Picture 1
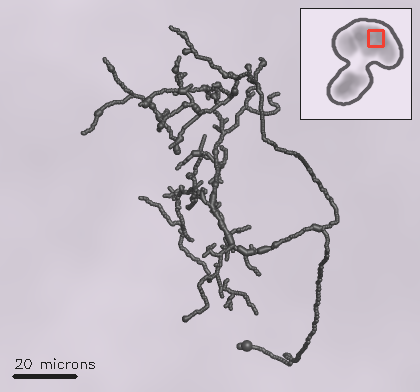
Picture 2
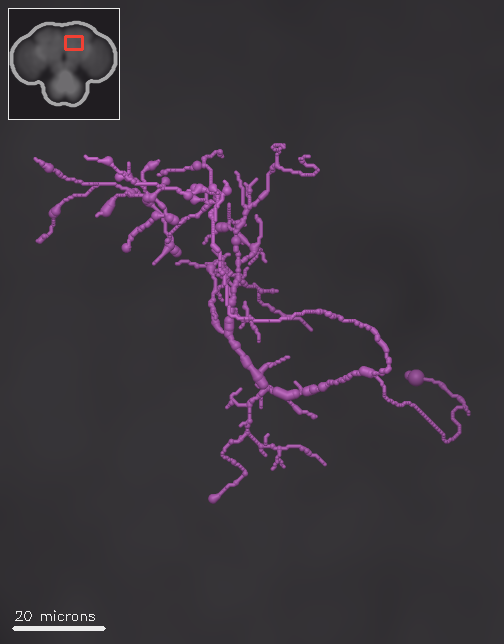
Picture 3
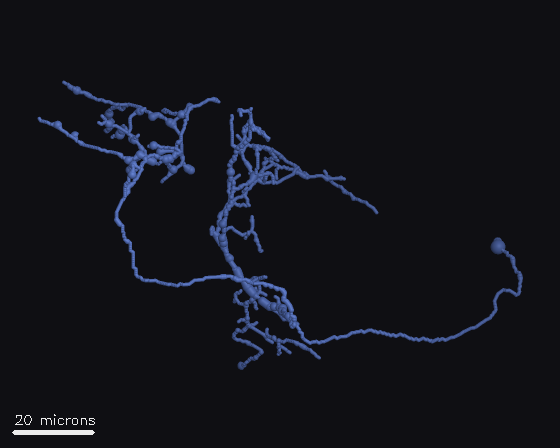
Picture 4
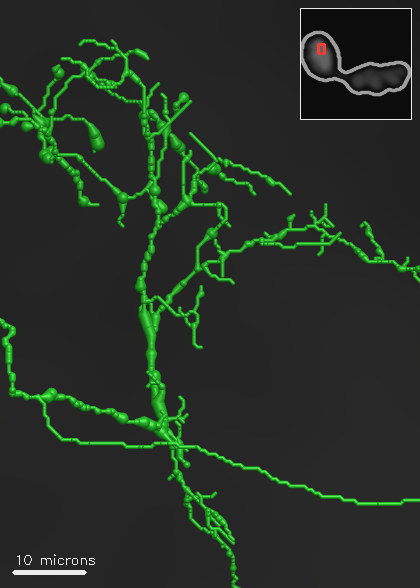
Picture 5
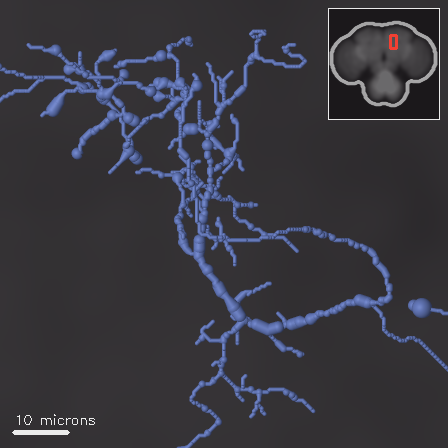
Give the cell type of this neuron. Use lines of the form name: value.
cell type: CL273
